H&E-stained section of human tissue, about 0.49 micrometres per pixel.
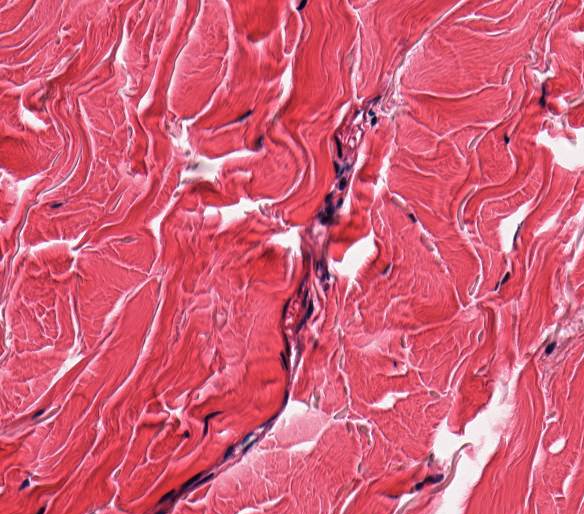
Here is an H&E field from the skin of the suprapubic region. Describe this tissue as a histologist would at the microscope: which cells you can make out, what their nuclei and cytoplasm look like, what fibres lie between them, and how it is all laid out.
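Closely packed wavy eosinophilic fibre bundles fill the field, orientation varied. Staining intense pink-red throughout. Fine wavy lines within bundles give fibrillar texture. Nuclei sparse: few, small, dark, elongated, scattered between bundles.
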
